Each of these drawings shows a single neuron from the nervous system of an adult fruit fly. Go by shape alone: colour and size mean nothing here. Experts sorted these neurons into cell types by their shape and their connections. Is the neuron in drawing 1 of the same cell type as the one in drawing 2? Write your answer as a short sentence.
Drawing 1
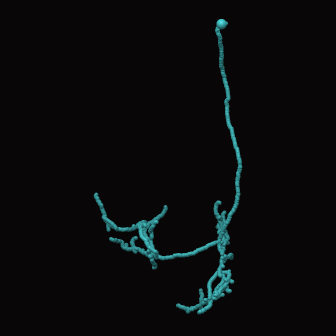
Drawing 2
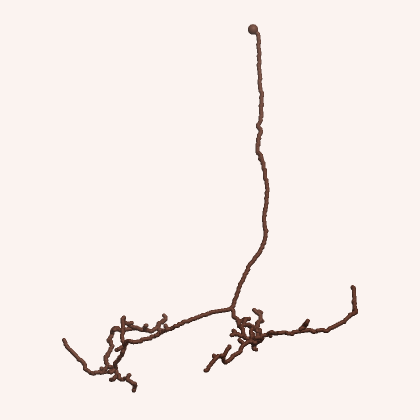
They are of different cell types.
